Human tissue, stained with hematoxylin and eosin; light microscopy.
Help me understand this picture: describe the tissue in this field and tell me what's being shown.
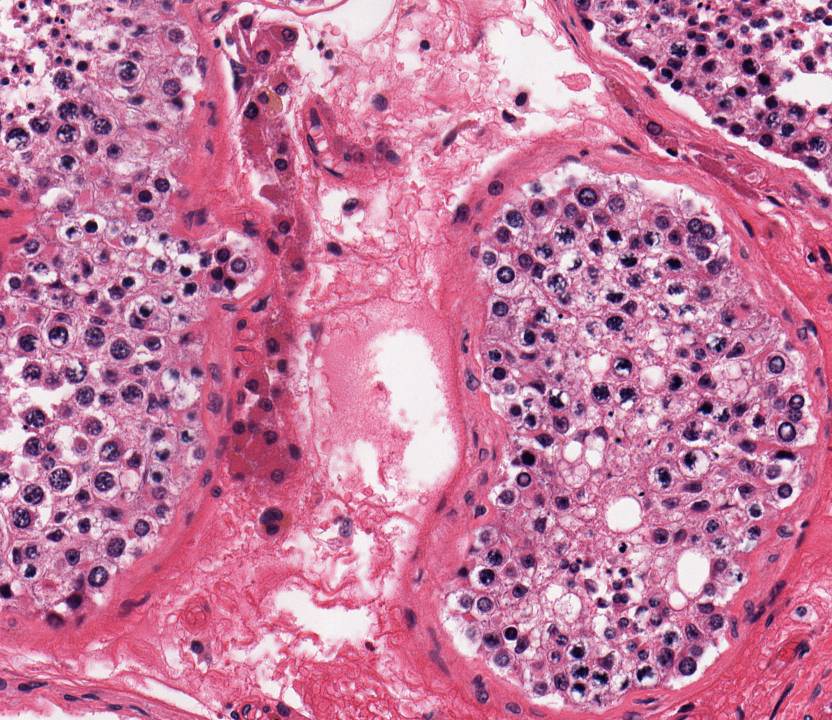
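Notice two large rounded tubules on the left and right, separated by a central band of interstitial tissue. Both are packed with cells, with no open central lumen. The right one holds scattered round clear vacuoles among its cells. The interstitium is loose and pale, with wispy pink strands around an empty space. This is testis.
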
